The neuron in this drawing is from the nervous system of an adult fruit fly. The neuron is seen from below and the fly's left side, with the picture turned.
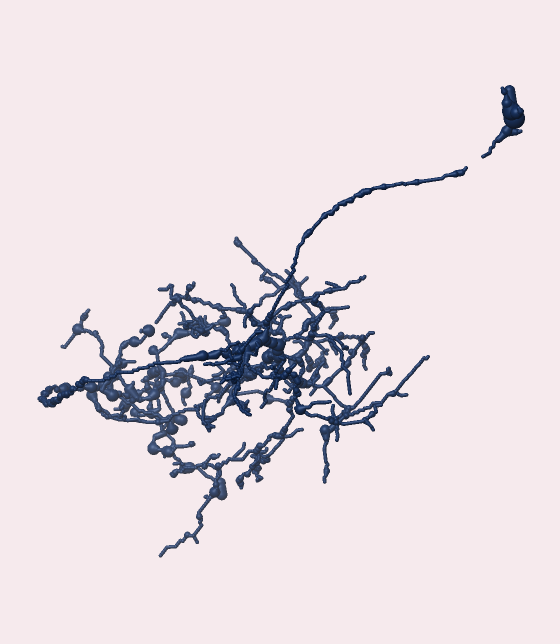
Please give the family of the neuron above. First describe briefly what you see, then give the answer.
The picture shows dozens of branch ends. In this view it is about as wide as it is tall. Its broad class is central-brain intrinsic neuron. Its family is hemilineage SLPal1.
